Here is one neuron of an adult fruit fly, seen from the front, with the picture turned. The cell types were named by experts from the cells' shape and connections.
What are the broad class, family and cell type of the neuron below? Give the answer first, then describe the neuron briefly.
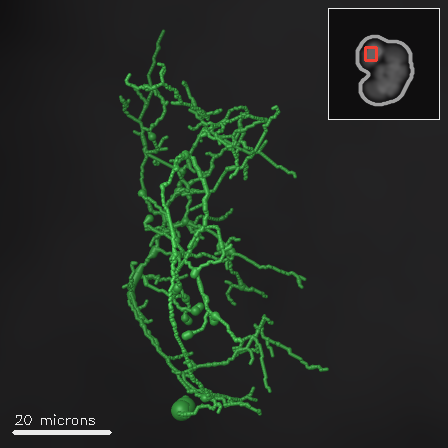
This is a nerve-cord intrinsic neuron. Its family is hemilineage 09A. Its cell type is IN09A084. By the scale bar it is about 80 microns tall in this view. The picture shows dozens of branch ends.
